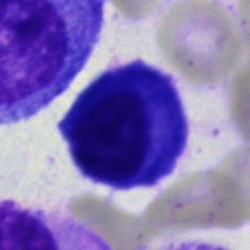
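Plasma cell in the middle of a stained bone marrow smear. Its outline is roughly round but comes to a blunt point on the left side. The nucleus stains so dark that little chromatin detail can be made out. Look closely and you will find no granules in the cytoplasm and no vacuoles anywhere in the cell.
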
